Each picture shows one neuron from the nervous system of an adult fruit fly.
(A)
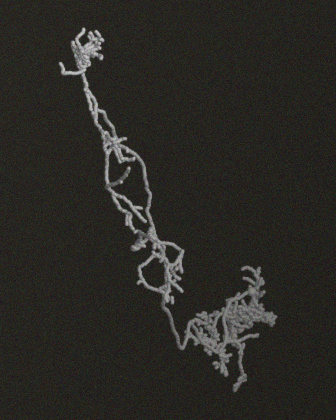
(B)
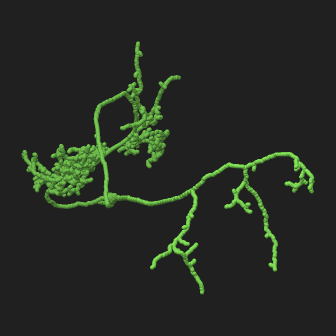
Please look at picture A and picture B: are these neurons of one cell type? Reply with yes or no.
no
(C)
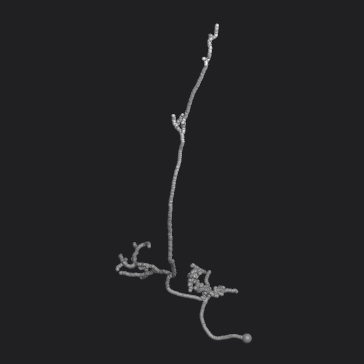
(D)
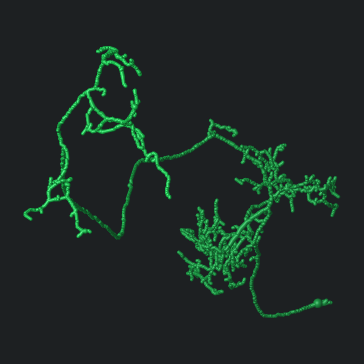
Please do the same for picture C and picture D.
no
